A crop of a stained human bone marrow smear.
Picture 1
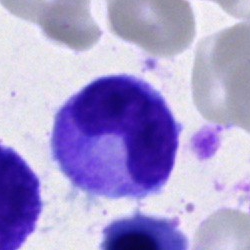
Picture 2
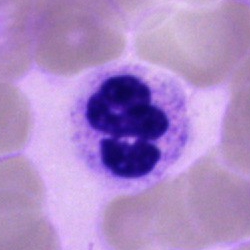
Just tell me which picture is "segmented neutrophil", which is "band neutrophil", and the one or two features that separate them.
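Of the two, picture 2 is the segmented neutrophil and picture 1 the band neutrophil. The cells share a round, smooth outline, dense dark purple chromatin and cytoplasm without vacuoles.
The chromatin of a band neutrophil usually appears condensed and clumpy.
In the band neutrophil, the nucleus is indented and curves like a horseshoe around a notch opening toward the lower left, lying mainly along the upper and right parts of the cell.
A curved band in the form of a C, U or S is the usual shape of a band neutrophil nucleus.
Its cytoplasm is violet-blue and is palest within the notch of the nucleus. In the segmented neutrophil, the chromatin is densely clumped and no nucleoli are visible.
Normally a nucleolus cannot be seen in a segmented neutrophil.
Pale red cells lie close around the segmented neutrophil on all sides.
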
